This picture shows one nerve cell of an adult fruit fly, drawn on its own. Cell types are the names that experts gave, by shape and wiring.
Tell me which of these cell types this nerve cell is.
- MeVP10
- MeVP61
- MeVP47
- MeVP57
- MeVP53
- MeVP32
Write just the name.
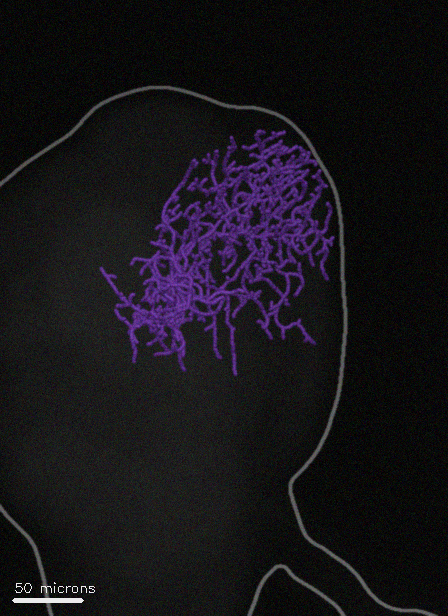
MeVP53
